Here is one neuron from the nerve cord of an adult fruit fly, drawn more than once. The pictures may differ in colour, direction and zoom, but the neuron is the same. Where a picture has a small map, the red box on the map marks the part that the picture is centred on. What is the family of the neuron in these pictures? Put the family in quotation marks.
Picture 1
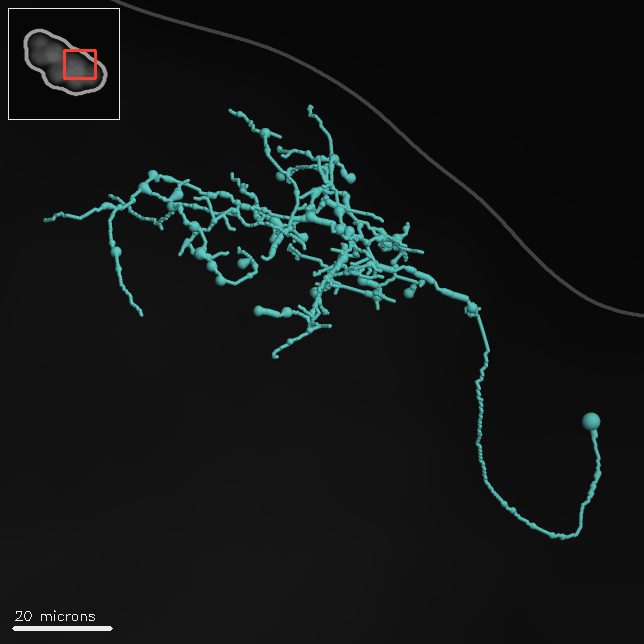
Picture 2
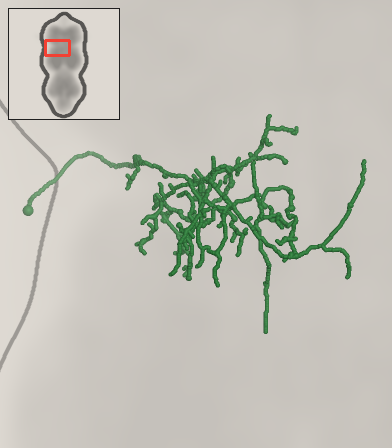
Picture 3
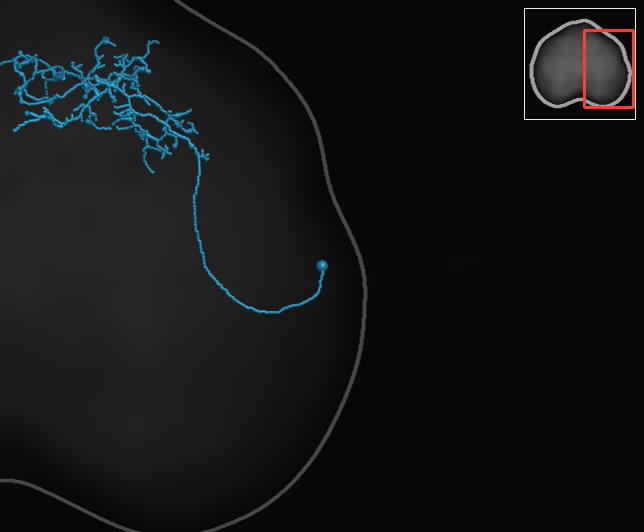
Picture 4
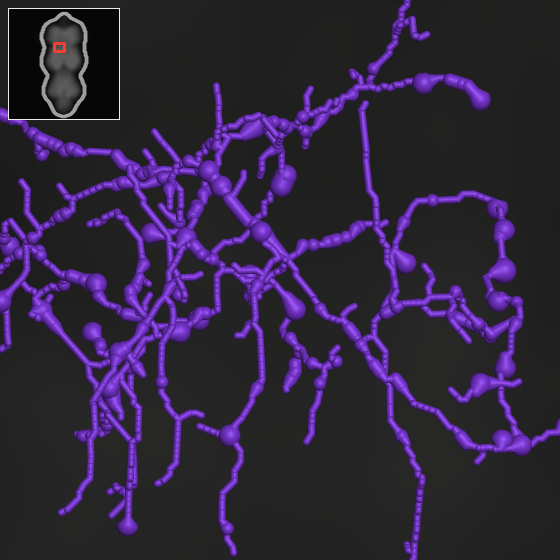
"hemilineage 03B"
